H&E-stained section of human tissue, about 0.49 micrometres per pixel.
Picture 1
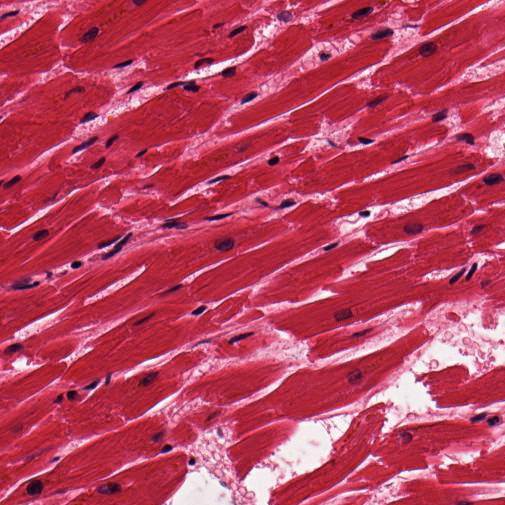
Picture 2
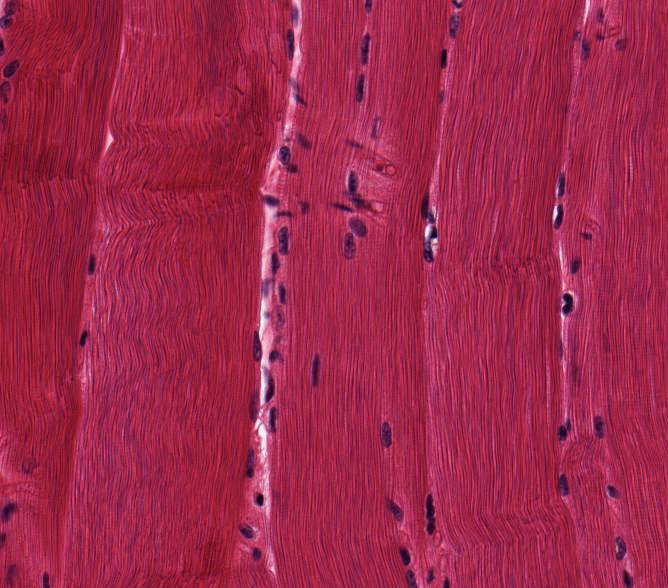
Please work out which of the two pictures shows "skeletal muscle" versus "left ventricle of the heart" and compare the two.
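You are looking at left ventricle of the heart in picture 1 and skeletal muscle in picture 2. Follow the fibres in picture 1: they branch and join their neighbours rather than running as separate strands. Their cytoplasm is evenly and deeply stained red-pink, and narrow pale clefts with only scant wispy connective tissue lie between them. Small, dark, elongated nuclei in those clefts stain darker than the muscle nuclei. In picture 2, long, broad, unbranched fibres run vertically side by side, their cytoplasm strongly eosinophilic, deep pink-red. Their dark purple, elongated nuclei lie with long axes parallel to the fibres, mostly at the edges rather than the centres.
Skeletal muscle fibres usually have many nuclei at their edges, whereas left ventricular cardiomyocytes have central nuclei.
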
